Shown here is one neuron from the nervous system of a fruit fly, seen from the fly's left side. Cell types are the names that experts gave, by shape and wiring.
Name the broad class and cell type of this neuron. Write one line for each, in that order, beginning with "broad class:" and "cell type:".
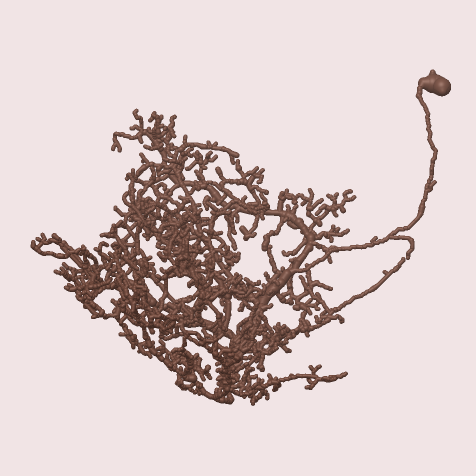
broad class: central-brain intrinsic neuron
cell type: GNG015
